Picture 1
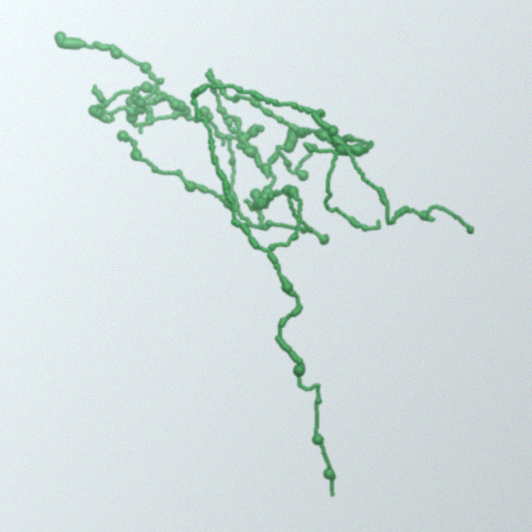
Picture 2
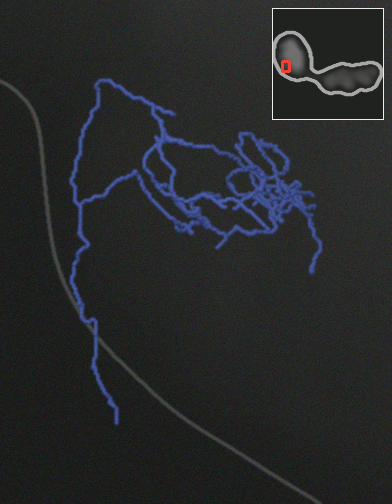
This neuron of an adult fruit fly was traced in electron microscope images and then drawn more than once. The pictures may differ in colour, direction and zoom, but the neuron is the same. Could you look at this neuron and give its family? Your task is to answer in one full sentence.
Within family class gustatory is found this neuron.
